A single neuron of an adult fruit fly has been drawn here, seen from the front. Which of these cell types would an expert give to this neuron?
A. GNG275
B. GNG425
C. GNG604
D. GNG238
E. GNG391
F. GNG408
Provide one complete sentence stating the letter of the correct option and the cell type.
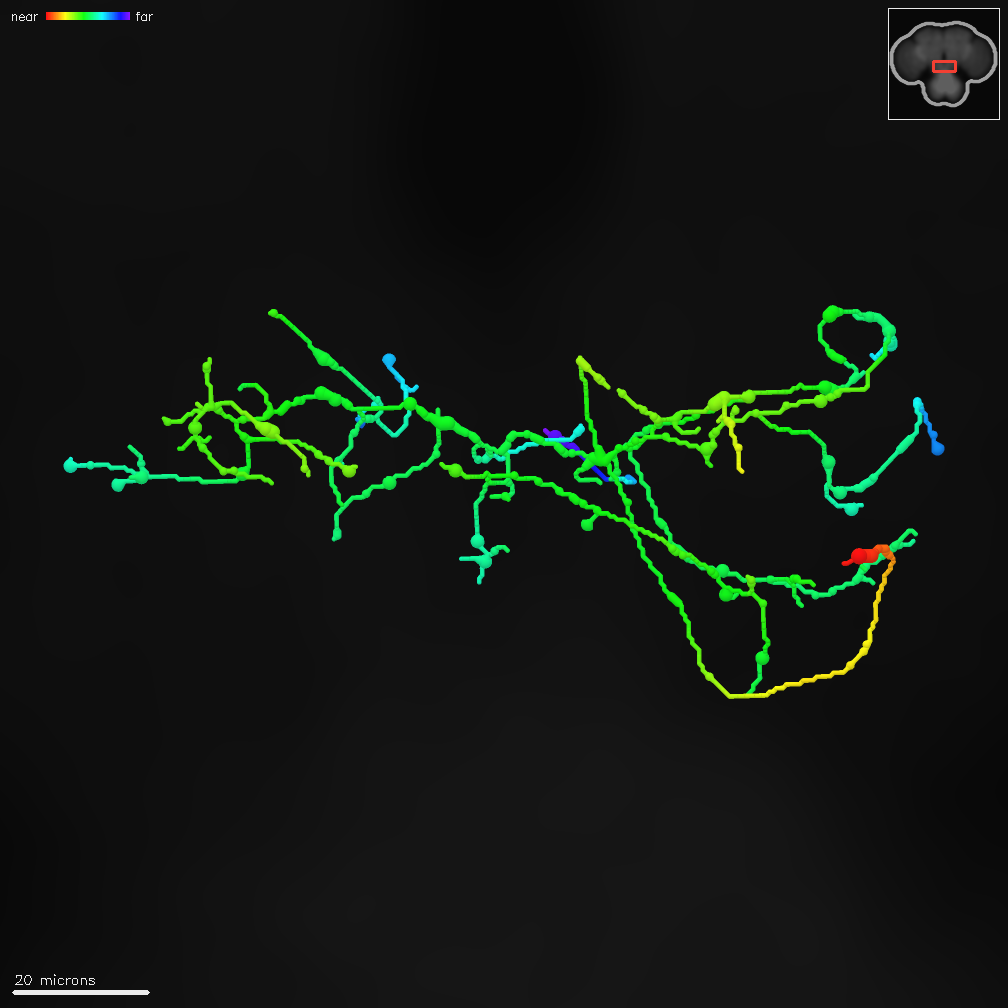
Listed as option A, the cell type GNG275 is that of the neuron.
